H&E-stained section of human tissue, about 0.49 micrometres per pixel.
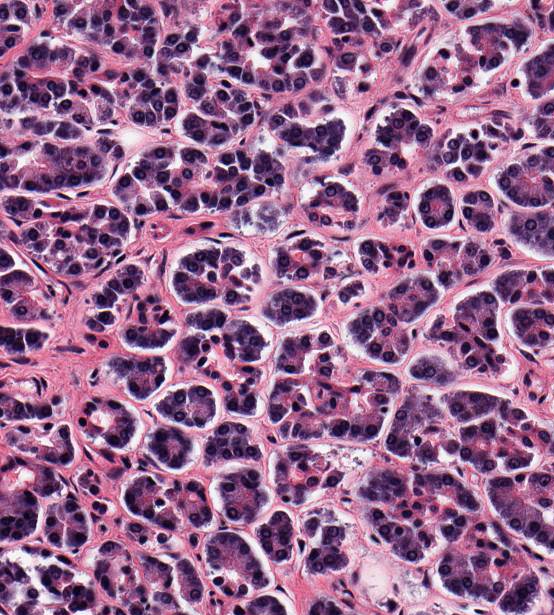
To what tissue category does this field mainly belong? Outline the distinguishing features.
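The field shows exocrine pancreas. Closely packed small rounded nests of epithelial cells fill it entirely, each outlined by thin strands of pink fibrous stroma. Within many nests the cells form small acini around tiny lumens.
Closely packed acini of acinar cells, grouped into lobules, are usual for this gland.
The cytoplasm is granular and purple-pink, in moderate amount.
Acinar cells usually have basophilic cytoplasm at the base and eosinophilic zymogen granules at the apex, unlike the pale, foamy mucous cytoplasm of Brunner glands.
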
